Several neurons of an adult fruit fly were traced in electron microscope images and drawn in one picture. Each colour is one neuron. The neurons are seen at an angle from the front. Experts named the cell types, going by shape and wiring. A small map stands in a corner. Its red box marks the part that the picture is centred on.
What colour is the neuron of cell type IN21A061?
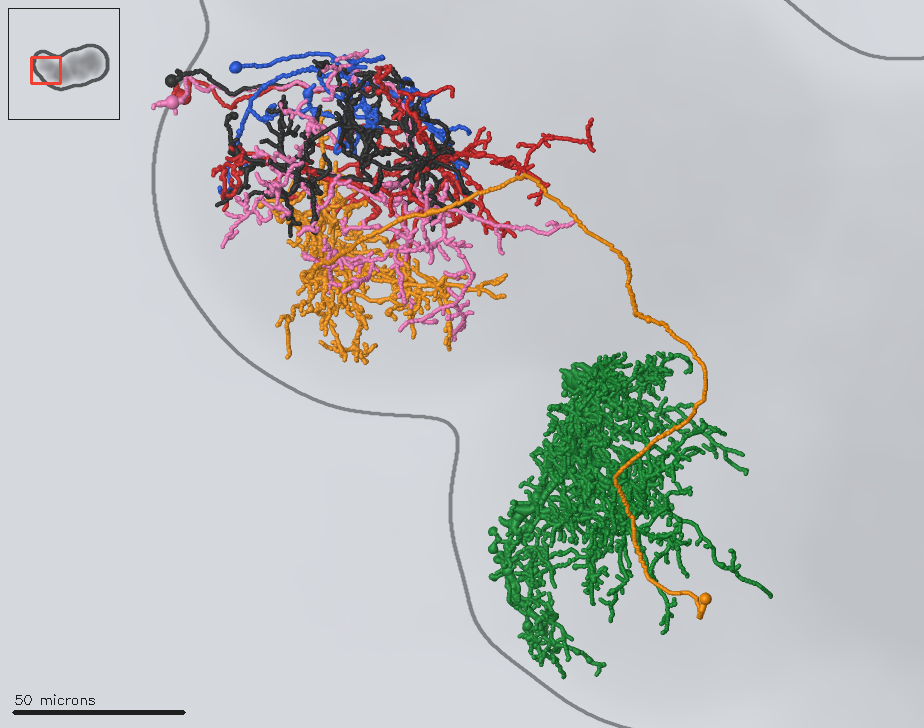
black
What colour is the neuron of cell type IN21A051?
red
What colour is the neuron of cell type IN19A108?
blue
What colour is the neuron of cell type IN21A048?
pink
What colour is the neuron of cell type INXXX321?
orange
